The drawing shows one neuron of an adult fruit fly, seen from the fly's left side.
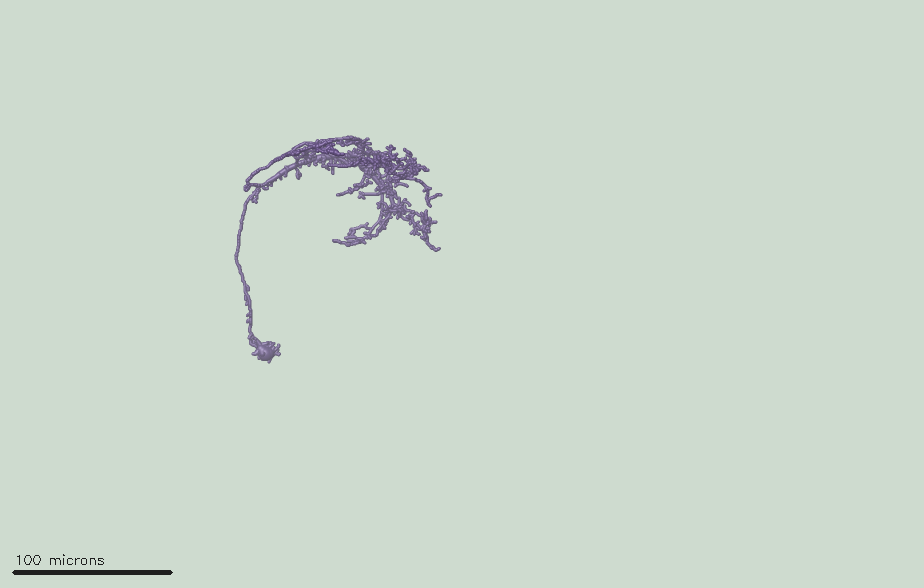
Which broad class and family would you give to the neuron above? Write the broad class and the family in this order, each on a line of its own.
nerve-cord intrinsic neuron
hemilineage 03B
